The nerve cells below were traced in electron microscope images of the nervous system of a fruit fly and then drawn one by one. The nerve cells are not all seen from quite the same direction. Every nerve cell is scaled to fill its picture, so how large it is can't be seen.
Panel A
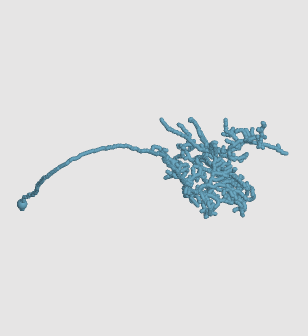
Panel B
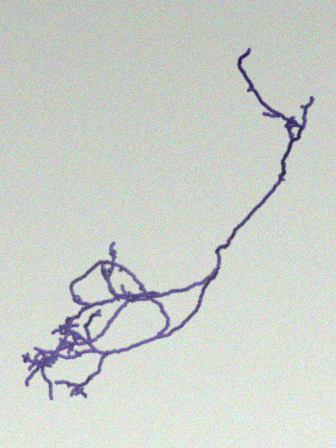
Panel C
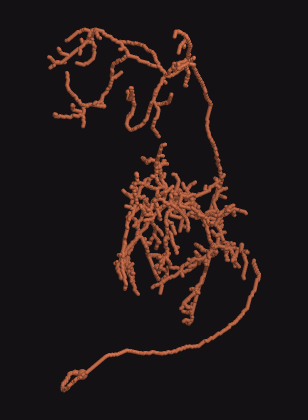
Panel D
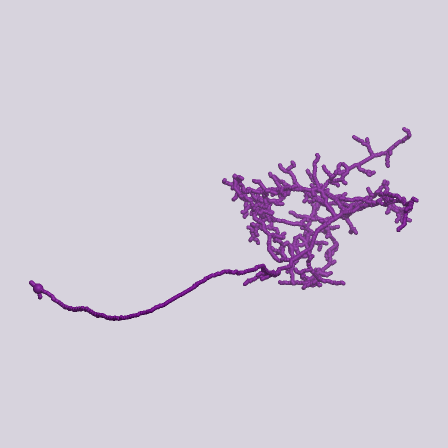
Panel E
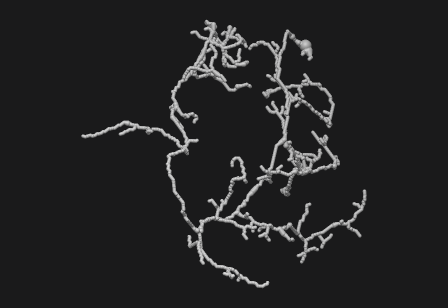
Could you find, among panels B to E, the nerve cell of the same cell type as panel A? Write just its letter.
D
